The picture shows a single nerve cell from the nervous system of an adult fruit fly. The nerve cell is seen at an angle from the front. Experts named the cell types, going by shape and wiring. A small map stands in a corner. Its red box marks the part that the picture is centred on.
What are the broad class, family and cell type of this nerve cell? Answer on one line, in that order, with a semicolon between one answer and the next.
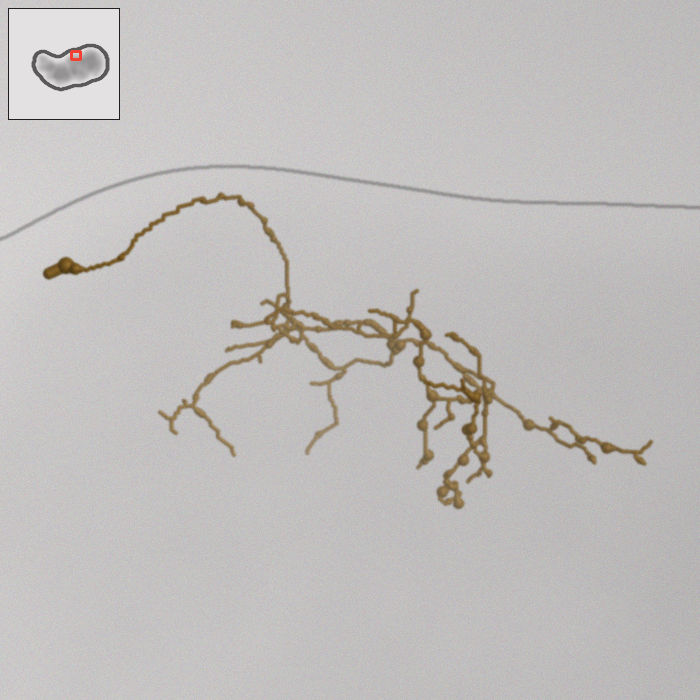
central-brain intrinsic neuron; hemilineage SLPpm2; CB4134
